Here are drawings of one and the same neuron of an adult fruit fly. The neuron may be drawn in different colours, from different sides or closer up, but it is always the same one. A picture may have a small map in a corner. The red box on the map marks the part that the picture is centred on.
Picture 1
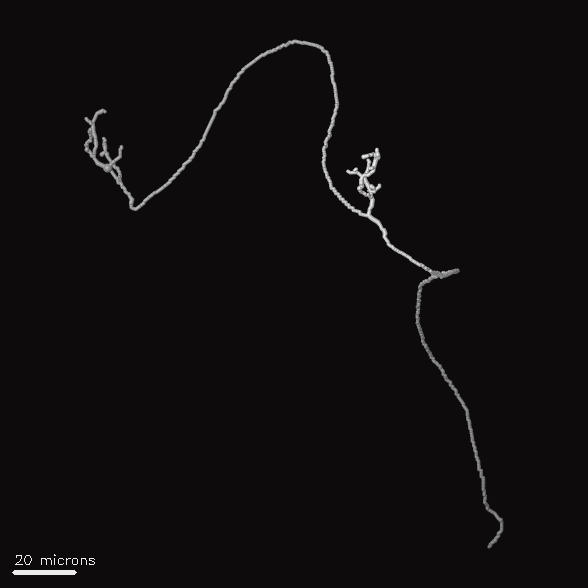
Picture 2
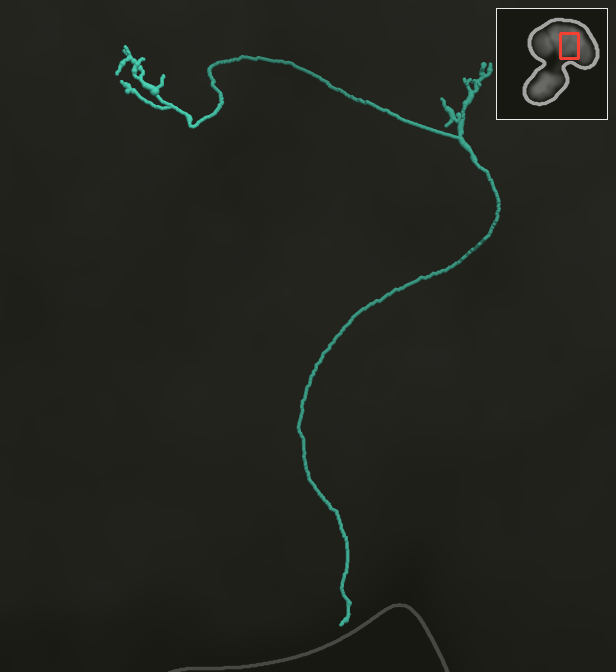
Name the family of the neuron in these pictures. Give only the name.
class olfactory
